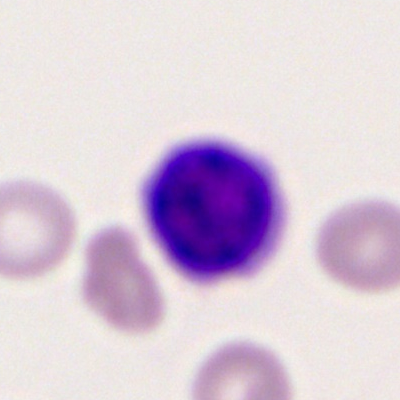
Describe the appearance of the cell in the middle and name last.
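Cell roughly round, edge slightly uneven. Chromatin dense, deep purple, with darker clumped patches. Only a very thin rim of pale lilac cytoplasm around the nucleus. No granules visible in the cytoplasm. Cell: lymphocyte.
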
